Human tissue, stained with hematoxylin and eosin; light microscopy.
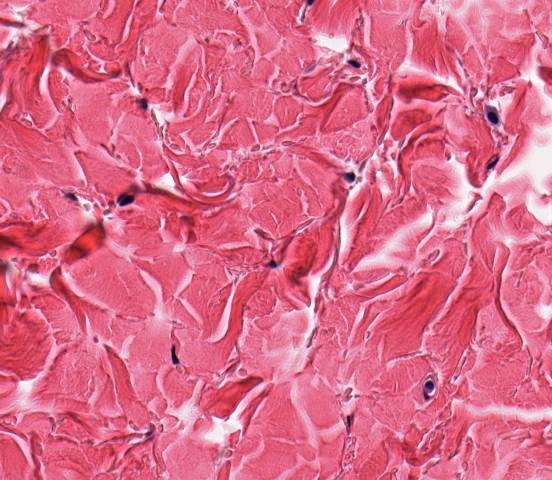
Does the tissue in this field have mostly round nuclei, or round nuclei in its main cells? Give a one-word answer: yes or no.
No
